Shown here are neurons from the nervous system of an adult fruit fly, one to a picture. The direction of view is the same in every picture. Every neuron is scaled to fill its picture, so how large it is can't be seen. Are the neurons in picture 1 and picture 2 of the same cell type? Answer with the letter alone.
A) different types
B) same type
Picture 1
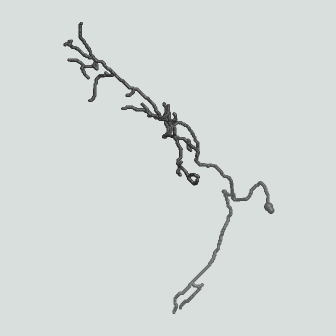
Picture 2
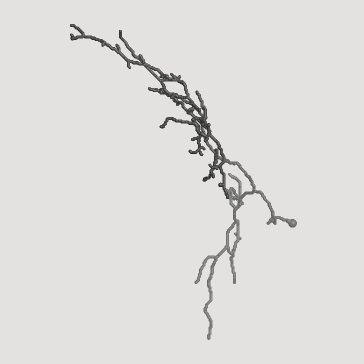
B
